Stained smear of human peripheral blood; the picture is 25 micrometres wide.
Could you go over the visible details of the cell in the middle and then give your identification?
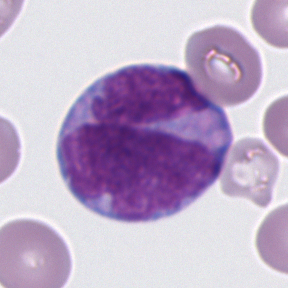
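A pale cleft runs roughly horizontally across the nucleus, dividing it in two, upper and lower. The chromatin is finely stippled and delicate, not coarsely clumped. Here the cell is about 15 micrometres across, with the nucleus taking up about 70% of its area. The pale greyish-blue cytoplasm deepens to a stronger blue at the cell's edge. This is an atypical promyelocyte.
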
